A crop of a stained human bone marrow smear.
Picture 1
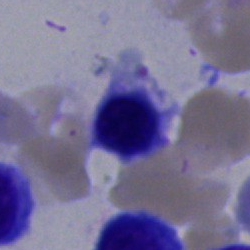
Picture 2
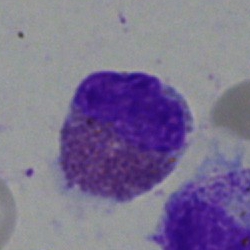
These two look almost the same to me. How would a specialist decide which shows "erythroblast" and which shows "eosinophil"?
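Let's begin with which is which: picture 1 shows the erythroblast, picture 2 the eosinophil. Now look at the eosinophil's cytoplasm: it forms a wide purplish zone in the lower half of the cell, and some of its granules have a reddish-brown tinge.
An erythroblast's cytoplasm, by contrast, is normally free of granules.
In the erythroblast the cytoplasm is pale blue, and the nucleus stains an even, deep dark purple throughout. The eosinophil's chromatin stains dark purple too, and its outline is roughly round. See how the erythroblast's upper edge is ragged and irregular instead, with a pale red cell touching it on the right. Part of another nucleated cell lies at the lower right corner of picture 2.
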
